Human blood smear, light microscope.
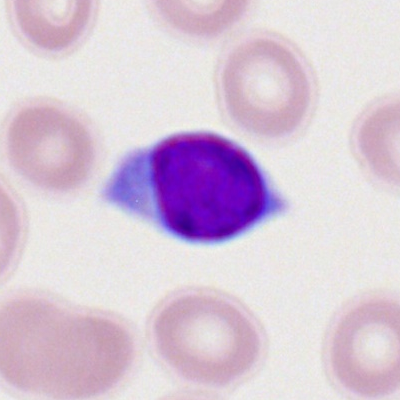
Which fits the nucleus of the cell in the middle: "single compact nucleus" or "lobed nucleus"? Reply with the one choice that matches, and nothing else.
Single compact nucleus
